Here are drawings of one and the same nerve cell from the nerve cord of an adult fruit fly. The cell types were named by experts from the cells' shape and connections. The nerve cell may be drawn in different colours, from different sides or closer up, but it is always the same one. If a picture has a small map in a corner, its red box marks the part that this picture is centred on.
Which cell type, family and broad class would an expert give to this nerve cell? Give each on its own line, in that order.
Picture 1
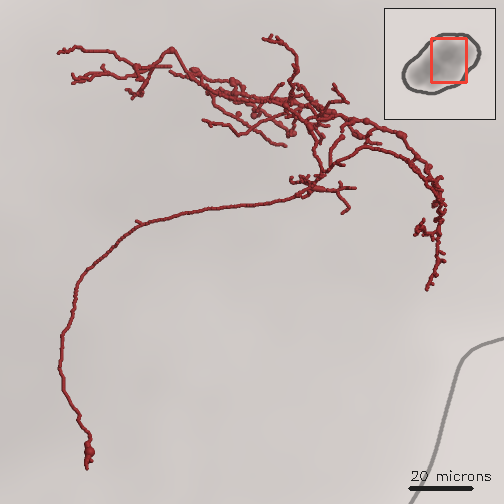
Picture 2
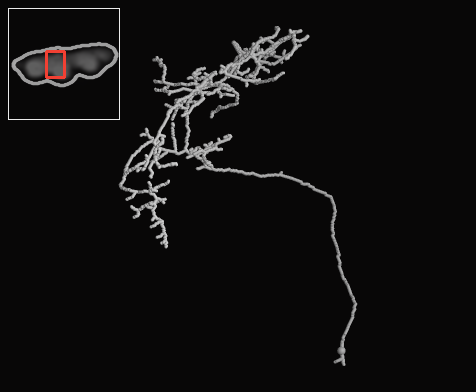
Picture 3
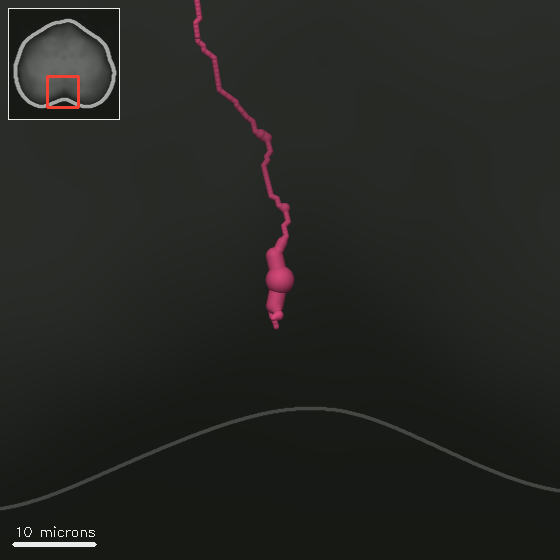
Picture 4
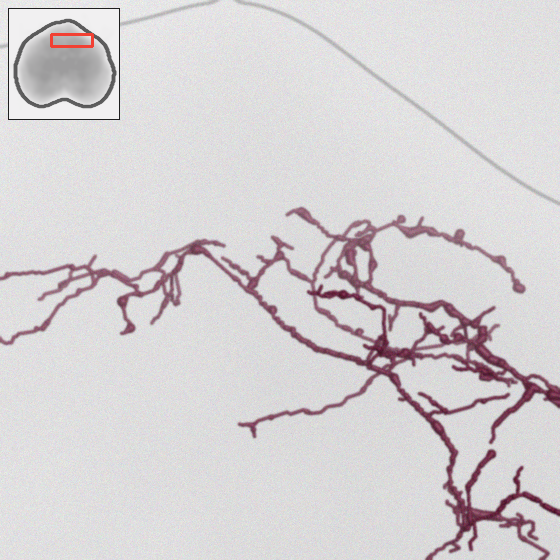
IN06B066
hemilineage 06B
nerve-cord intrinsic neuron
